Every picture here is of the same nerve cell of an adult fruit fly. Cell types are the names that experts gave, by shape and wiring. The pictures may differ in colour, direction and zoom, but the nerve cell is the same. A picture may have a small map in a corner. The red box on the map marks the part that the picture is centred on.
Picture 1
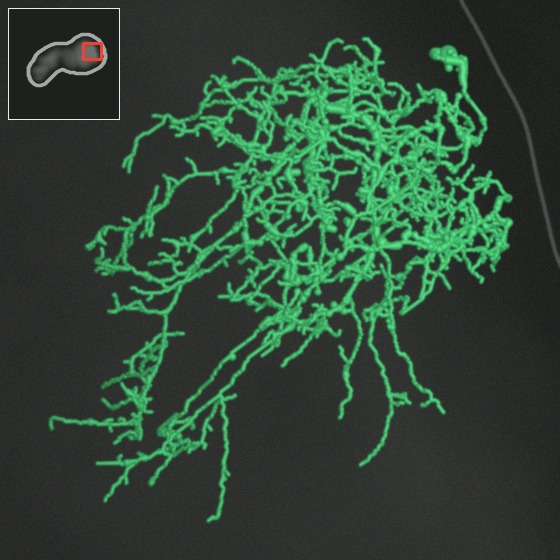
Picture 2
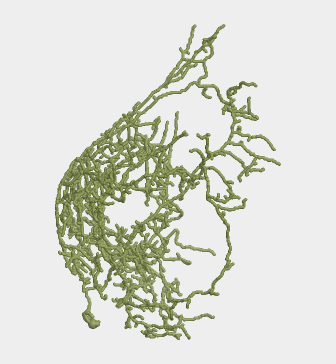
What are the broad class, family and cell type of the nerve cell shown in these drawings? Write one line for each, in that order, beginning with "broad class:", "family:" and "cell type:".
broad class: central-brain intrinsic neuron
family: hemilineage VLPl2_medial
cell type: AVLP169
